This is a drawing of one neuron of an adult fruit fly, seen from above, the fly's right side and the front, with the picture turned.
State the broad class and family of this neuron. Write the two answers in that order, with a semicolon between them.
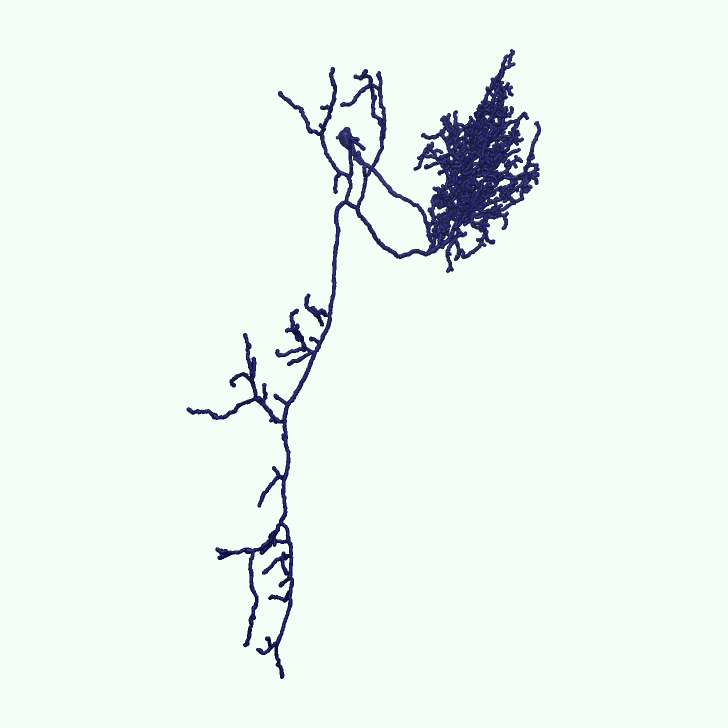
nerve-cord intrinsic neuron; hemilineage 07B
